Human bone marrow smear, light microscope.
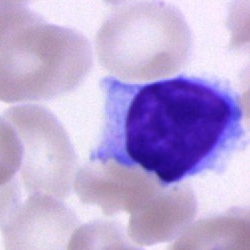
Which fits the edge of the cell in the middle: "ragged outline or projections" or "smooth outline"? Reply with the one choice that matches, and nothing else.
Ragged outline or projections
